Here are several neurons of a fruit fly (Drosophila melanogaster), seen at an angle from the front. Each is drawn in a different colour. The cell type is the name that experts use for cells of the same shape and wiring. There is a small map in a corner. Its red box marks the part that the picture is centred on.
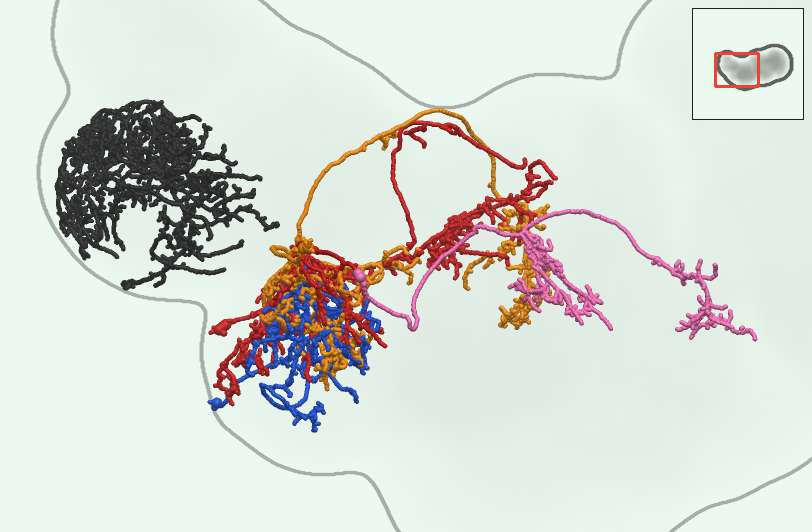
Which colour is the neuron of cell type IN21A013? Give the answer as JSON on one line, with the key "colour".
{"colour": "black"}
